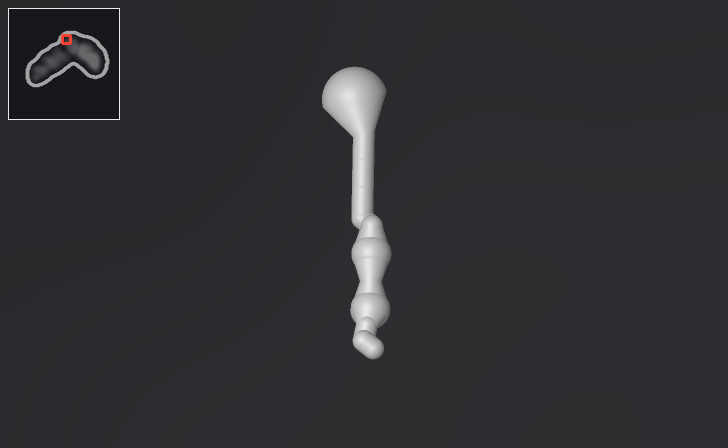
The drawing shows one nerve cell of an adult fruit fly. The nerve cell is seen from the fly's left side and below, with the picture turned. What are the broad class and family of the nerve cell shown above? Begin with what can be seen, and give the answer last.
The drawing shows no cell body. In this view it is more than twice as tall as it is wide. Its broad class is photoreceptor or other optic-lobe sensory neuron. The name of its family is class visual.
